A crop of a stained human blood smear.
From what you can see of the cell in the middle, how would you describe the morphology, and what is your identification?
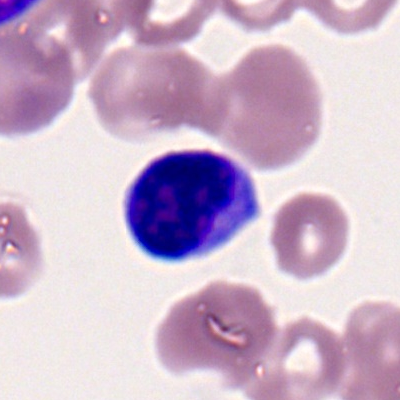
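A smooth outline without projections bounds the cell. The chromatin is dark purple and condensed into coarse clumps. On the right side, the cytoplasm appears as a pale blue crescent, and no granules are visible in it. The cell is a lymphocyte.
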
